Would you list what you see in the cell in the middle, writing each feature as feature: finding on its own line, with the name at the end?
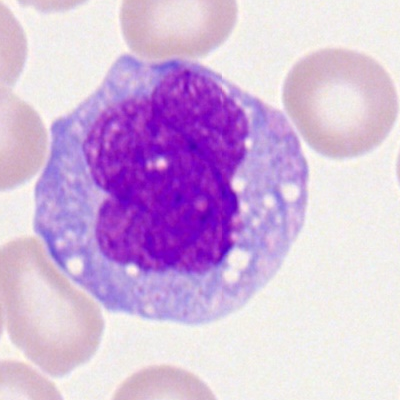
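Chromatin: lacy and strand-like, not coarsely clumped
Cytoplasm: abundant, pale grey-blue
Granules: fine, pinkish, dust-like, scattered through the cytoplasm
Vacuoles: several, small, clear and round, in the cytoplasm
Name: monocyte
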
